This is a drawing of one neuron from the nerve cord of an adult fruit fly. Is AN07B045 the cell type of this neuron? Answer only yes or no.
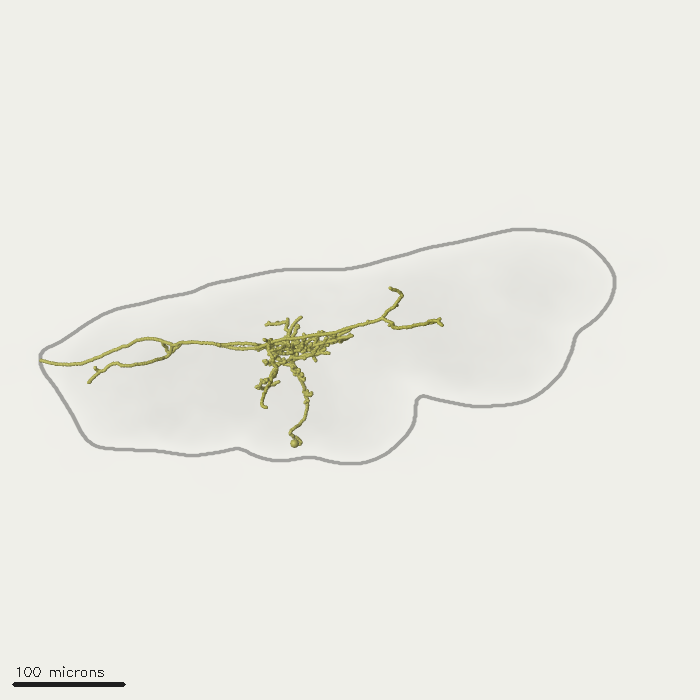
yes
